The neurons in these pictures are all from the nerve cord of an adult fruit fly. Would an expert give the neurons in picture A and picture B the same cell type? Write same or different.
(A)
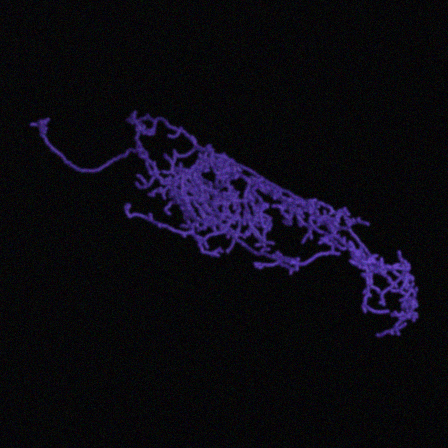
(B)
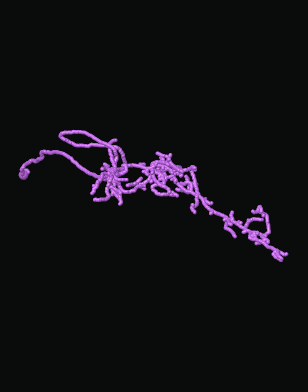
different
